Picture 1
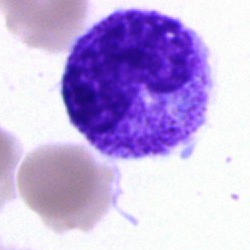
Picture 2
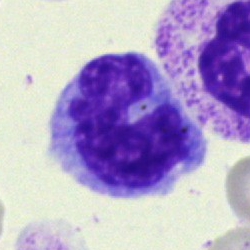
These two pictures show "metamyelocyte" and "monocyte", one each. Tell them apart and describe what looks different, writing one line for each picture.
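Picture 1 – metamyelocyte. Fine purple granules are scattered through the cytoplasm.
Picture 2 – monocyte. The cytoplasm shows no obvious granules.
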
